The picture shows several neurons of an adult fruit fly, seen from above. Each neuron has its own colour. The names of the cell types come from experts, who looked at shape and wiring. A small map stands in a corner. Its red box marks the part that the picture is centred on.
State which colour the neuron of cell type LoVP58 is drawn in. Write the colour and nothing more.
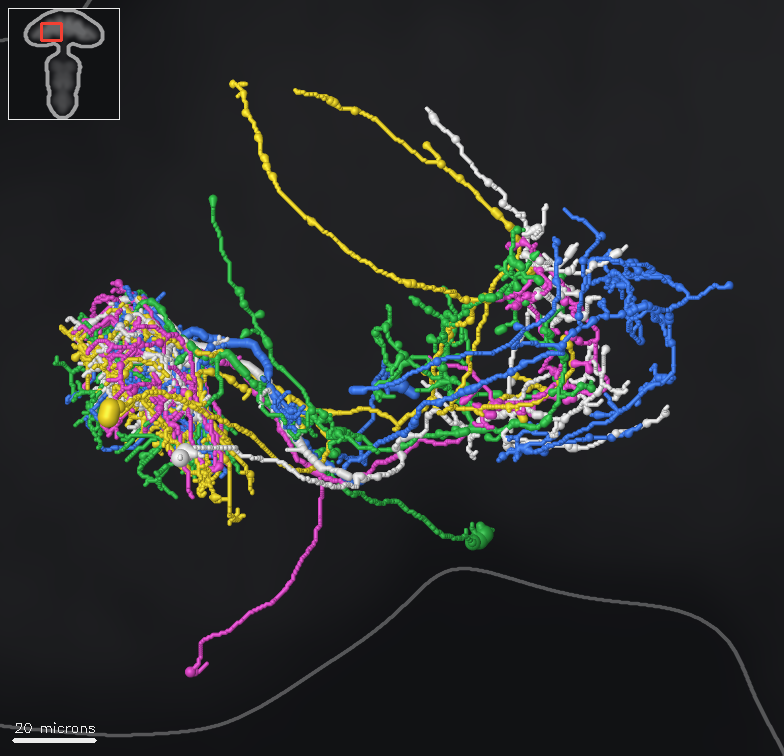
white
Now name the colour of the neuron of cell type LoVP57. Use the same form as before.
yellow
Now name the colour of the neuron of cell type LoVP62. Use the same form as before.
magenta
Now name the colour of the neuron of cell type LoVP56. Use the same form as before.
blue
